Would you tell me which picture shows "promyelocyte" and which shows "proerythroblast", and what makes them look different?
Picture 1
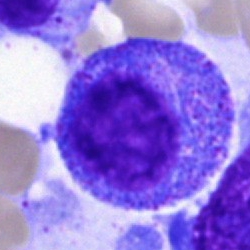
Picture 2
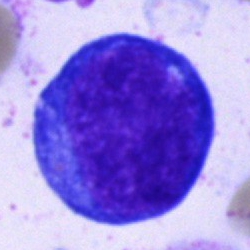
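Picture 1 is the promyelocyte, and picture 2 is the proerythroblast. In the promyelocyte the nucleus lies toward the left side of the cell and its chromatin stains dark purple. The proerythroblast's chromatin, by contrast, is finely stippled and purple, without coarse dark clumps. Fine reddish-purple granules are scattered through the promyelocyte's cytoplasm, easiest to see on the right side of the cell. In the proerythroblast, the cytoplasm is a narrow rim of deep blue, widest on the left side, and the cell outline is round and smooth.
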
